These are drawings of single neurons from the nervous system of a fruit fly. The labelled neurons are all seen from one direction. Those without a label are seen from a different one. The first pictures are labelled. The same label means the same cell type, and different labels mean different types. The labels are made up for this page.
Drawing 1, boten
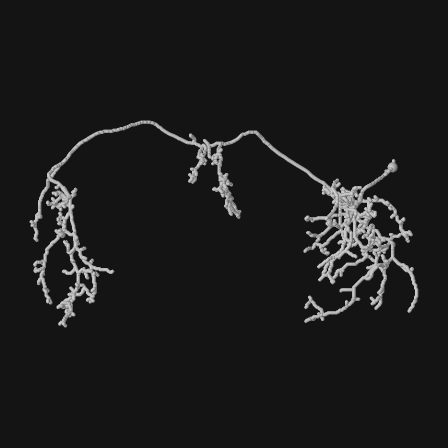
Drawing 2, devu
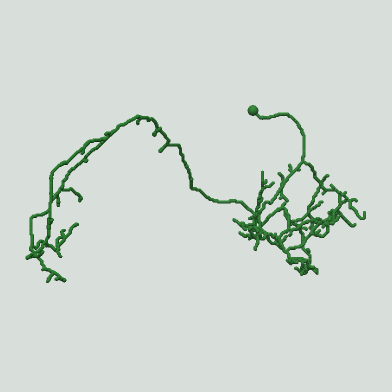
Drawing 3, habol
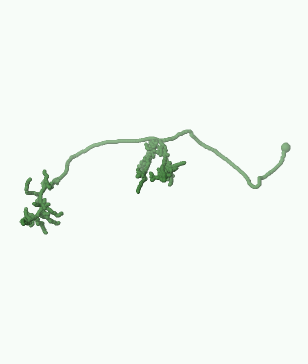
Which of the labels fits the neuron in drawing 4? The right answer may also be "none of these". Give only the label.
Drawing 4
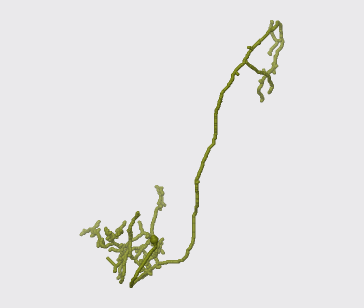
devu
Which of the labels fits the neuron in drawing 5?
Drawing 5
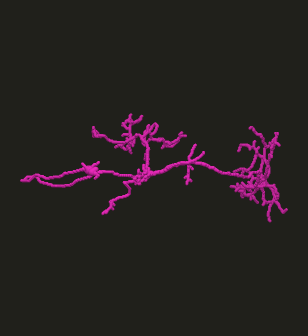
habol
